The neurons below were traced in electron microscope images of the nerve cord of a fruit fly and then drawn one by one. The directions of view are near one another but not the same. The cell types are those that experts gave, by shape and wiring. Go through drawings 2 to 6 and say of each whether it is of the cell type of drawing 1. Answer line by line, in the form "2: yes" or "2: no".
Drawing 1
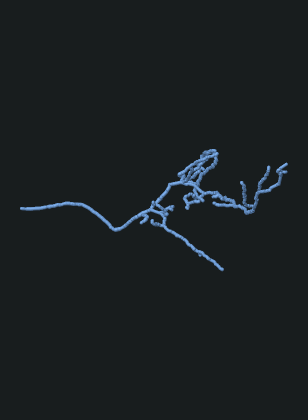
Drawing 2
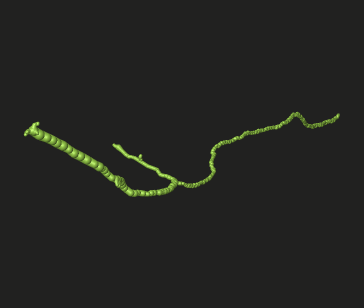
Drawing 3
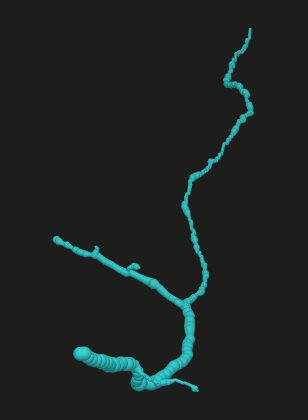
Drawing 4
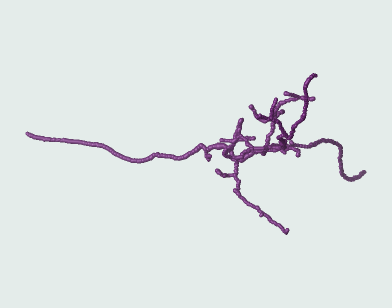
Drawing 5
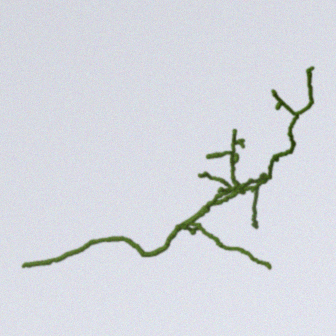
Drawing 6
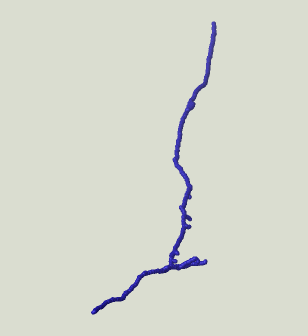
2: no
3: no
4: yes
5: yes
6: no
